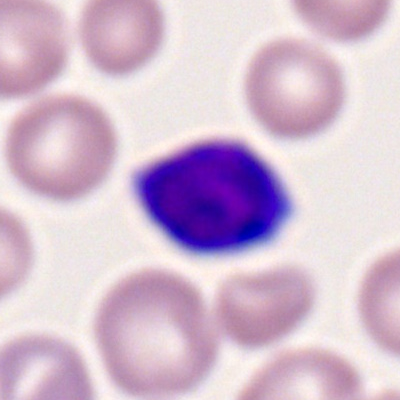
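Lymphocyte at the centre of the field. Its outline is angular, with pointed corners at the left and right ends. The nucleus occupies nearly the whole cell, and its dense chromatin stains a deep purple. No granules are visible anywhere in the cell.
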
